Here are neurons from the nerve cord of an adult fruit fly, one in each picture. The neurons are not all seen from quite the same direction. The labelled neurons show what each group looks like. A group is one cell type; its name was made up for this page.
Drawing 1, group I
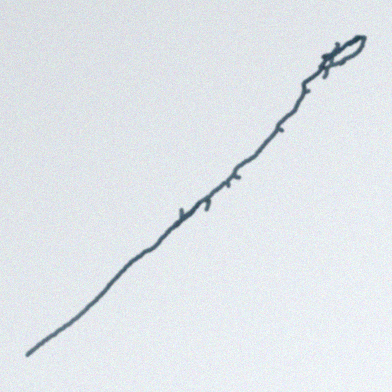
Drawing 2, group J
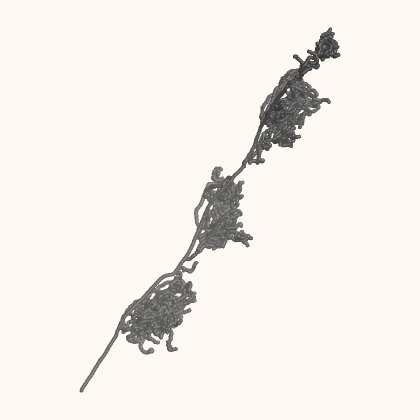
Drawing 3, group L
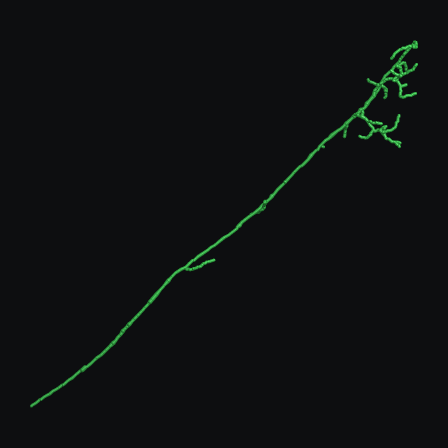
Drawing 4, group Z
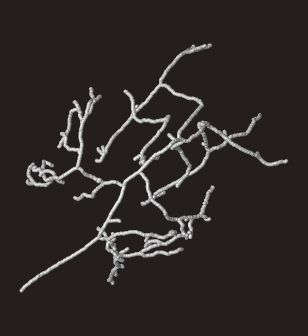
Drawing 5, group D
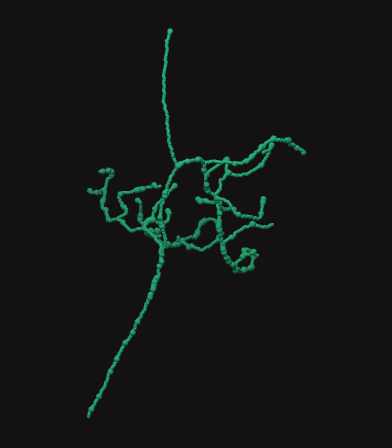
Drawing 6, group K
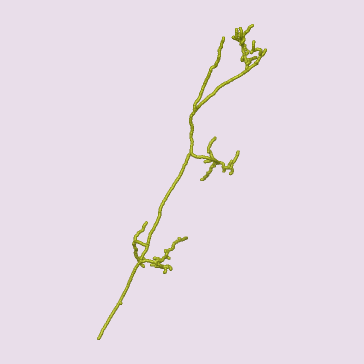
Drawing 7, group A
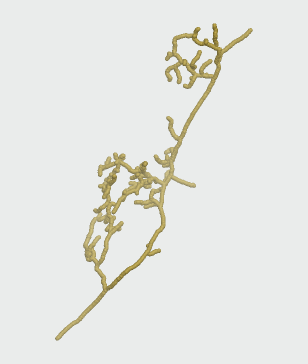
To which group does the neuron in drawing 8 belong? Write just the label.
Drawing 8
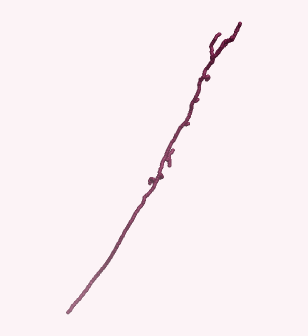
group I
